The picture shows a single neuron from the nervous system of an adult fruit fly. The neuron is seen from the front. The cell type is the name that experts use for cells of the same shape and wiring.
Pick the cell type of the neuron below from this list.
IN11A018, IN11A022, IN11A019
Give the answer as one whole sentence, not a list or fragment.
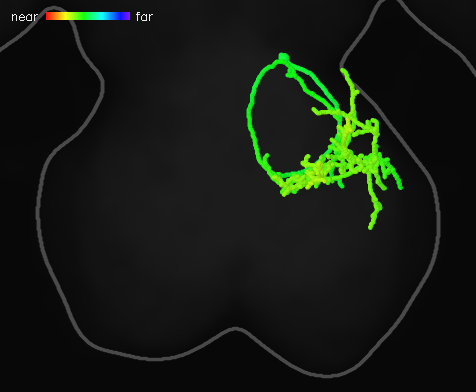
This neuron is typed as IN11A019.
